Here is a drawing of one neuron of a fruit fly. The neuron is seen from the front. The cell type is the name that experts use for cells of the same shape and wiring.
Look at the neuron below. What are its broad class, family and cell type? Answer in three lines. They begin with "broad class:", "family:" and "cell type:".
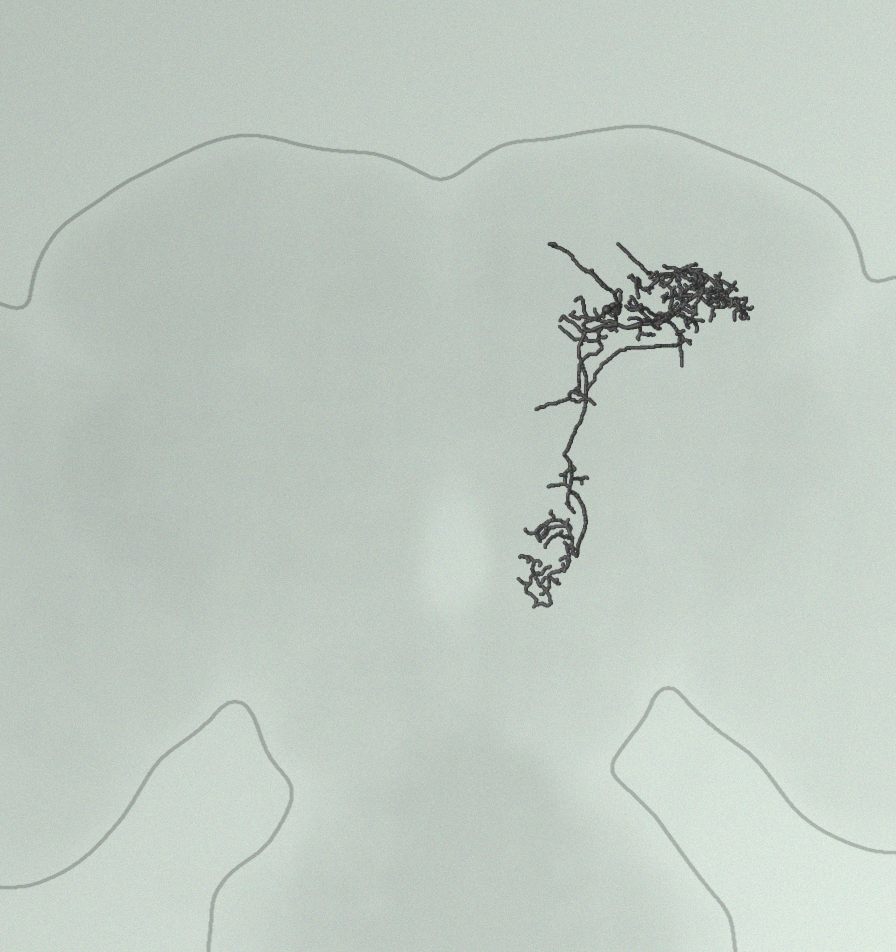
broad class: central-brain intrinsic neuron
family: hemilineage CREa2_ventral
cell type: AOTU015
